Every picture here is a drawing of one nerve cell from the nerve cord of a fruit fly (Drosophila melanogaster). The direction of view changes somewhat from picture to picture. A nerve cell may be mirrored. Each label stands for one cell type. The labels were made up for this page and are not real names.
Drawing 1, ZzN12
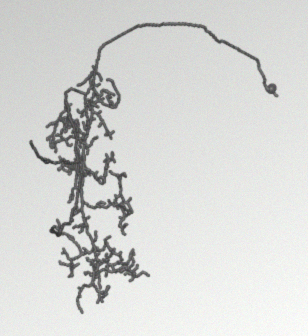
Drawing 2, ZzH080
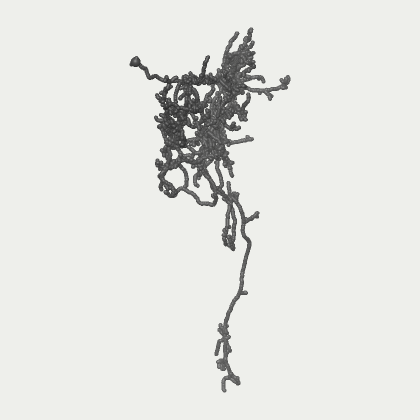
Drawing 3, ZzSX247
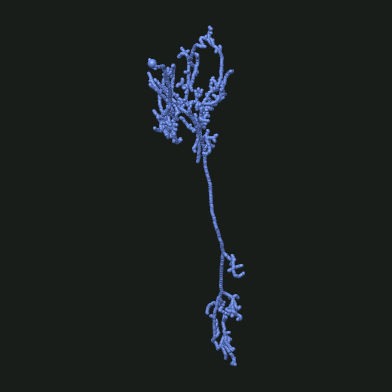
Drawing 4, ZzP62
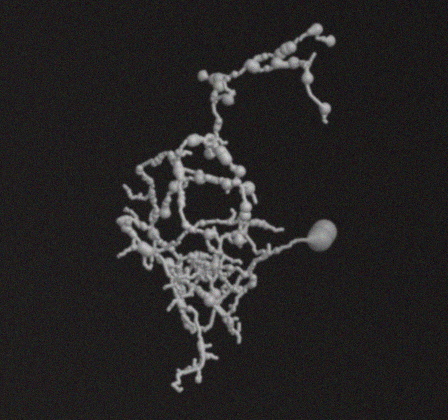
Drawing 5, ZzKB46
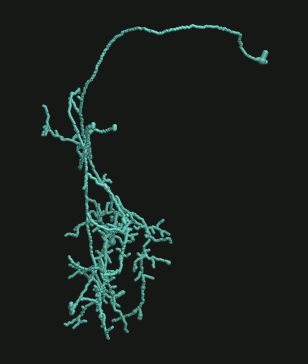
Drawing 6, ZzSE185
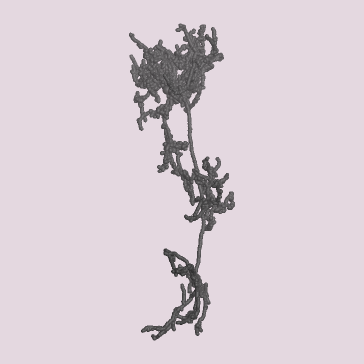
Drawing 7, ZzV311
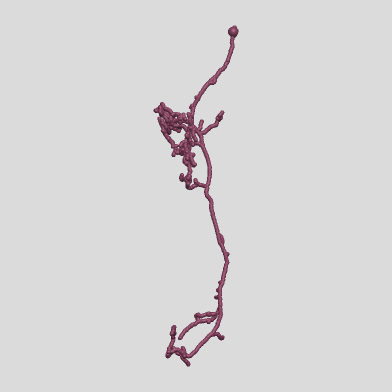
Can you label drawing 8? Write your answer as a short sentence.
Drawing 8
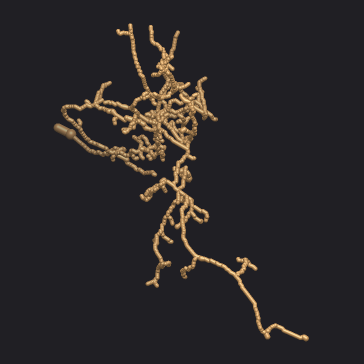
It belongs to ZzP62.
